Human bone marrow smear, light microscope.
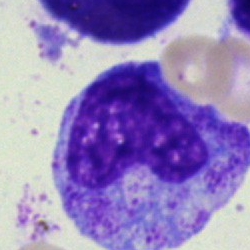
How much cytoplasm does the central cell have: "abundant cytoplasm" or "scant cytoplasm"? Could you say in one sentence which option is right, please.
Abundant cytoplasm fills the cell around its nucleus.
